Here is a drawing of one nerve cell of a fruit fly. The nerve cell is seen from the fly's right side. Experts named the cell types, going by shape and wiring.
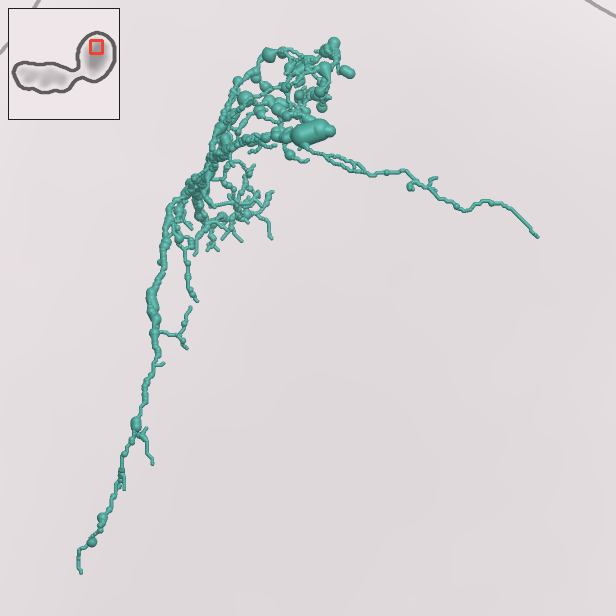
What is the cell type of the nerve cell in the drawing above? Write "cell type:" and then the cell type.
cell type: CB2970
